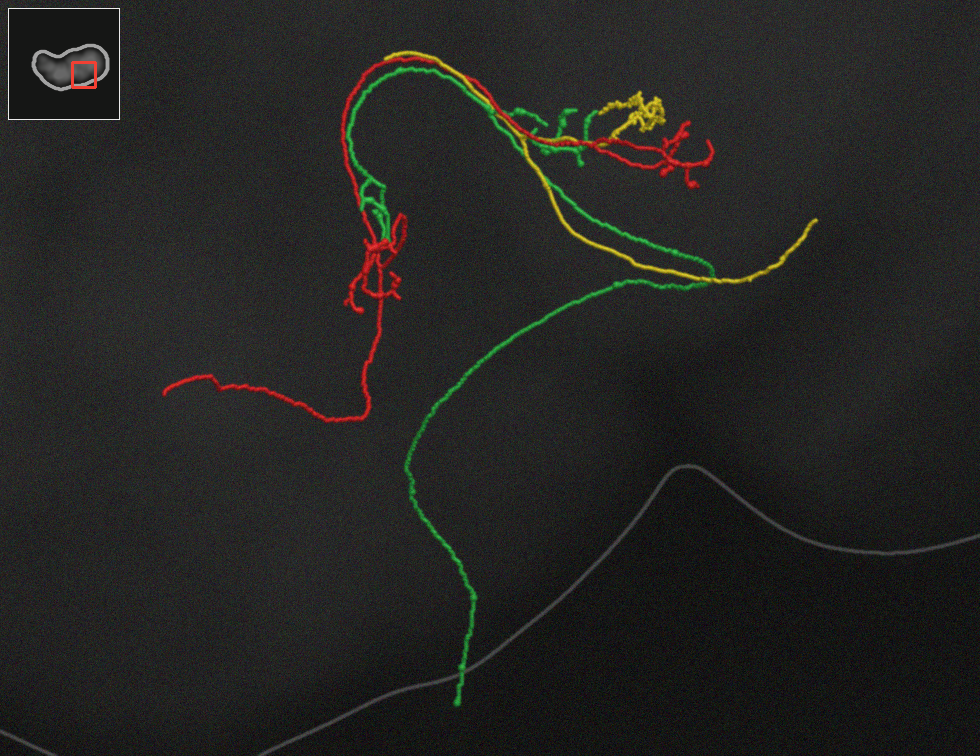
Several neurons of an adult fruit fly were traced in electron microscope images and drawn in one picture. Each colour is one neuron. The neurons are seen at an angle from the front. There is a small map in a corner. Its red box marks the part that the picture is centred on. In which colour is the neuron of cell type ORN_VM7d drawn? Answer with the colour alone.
green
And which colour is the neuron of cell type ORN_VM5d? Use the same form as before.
yellow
